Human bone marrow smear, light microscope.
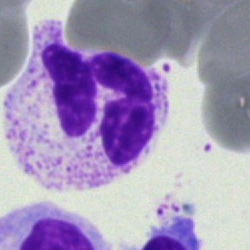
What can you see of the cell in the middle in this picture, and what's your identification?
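Three separate lobes make up the nucleus. Its chromatin is dense and dark purple, with coarse clumping. Cytoplasm is plentiful and pale pinkish-lilac. The cell outline is roughly round, with a small bulge at the upper left. This is a segmented neutrophil.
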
